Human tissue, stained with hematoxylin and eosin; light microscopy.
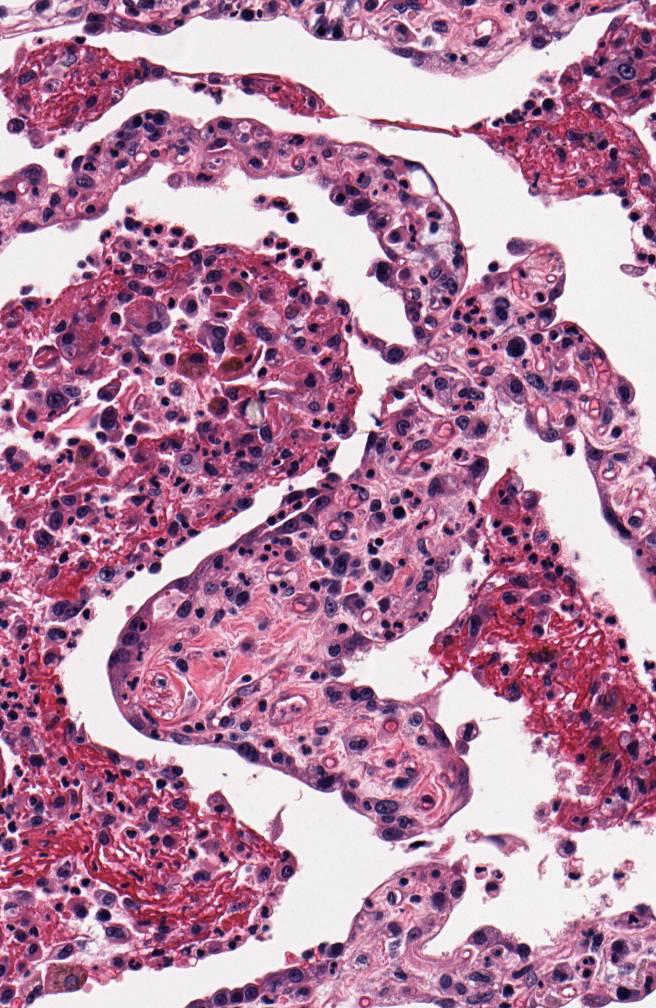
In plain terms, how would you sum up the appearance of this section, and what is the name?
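First, the layout: elongated, winding strands and irregular masses separated by wide white empty spaces. Second, large patches of packed red blood cells at the left and right edges. Third, a cluster at the upper left of large rounded cells with abundant pink cytoplasm, lying loose among red blood cells, with golden-brown granular pigment inside large cells there. The section is lung.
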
